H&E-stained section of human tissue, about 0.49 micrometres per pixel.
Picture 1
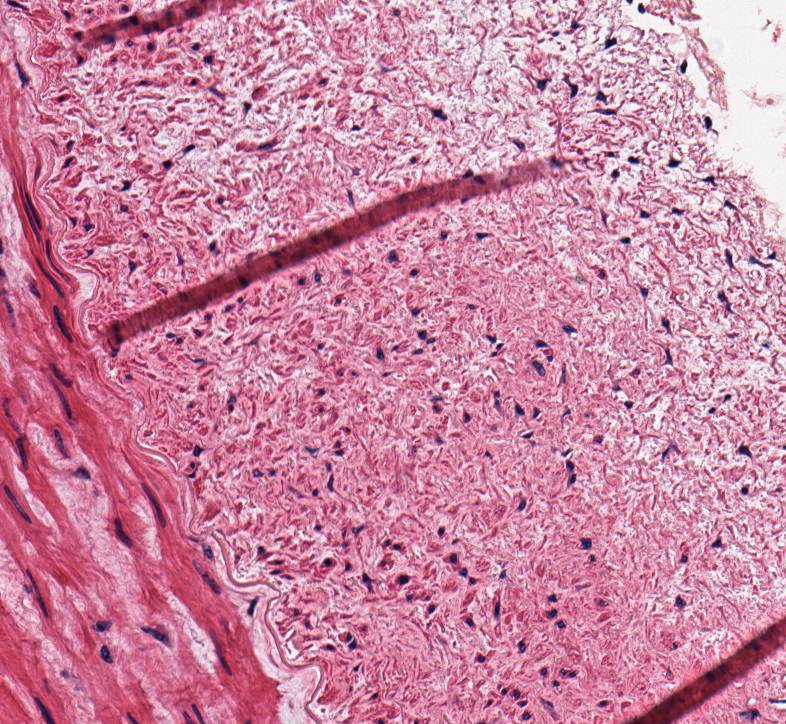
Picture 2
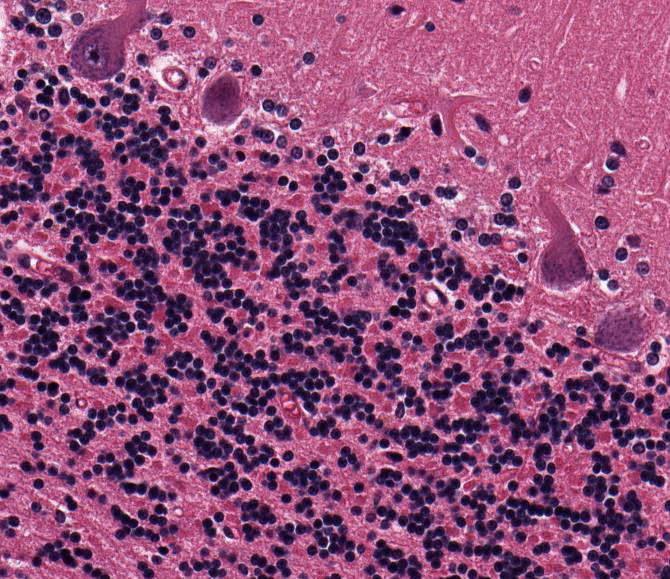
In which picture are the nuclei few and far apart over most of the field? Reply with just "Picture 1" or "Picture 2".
Picture 1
